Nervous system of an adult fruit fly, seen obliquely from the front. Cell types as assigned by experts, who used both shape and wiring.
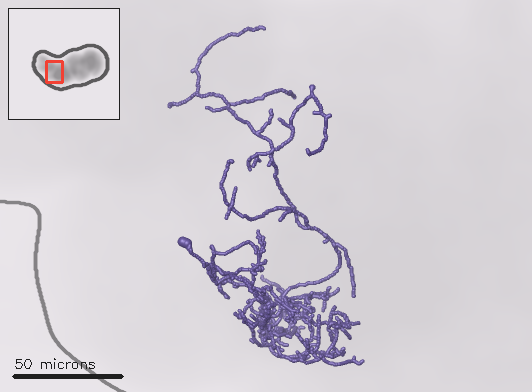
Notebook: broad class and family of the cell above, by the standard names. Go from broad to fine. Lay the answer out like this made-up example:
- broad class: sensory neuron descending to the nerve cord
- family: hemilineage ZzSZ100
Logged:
- broad class: nerve-cord intrinsic neuron
- family: hemilineage 17A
